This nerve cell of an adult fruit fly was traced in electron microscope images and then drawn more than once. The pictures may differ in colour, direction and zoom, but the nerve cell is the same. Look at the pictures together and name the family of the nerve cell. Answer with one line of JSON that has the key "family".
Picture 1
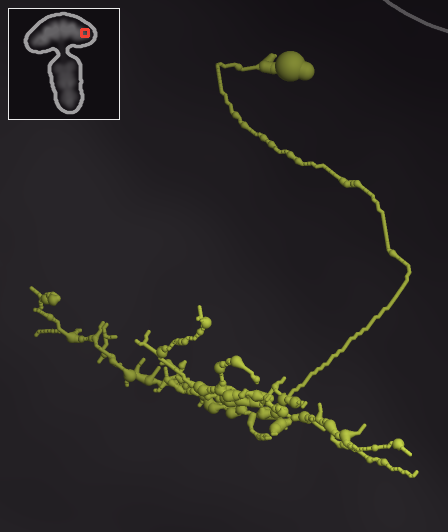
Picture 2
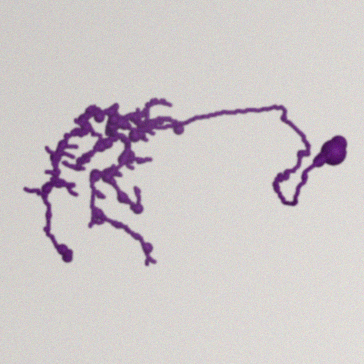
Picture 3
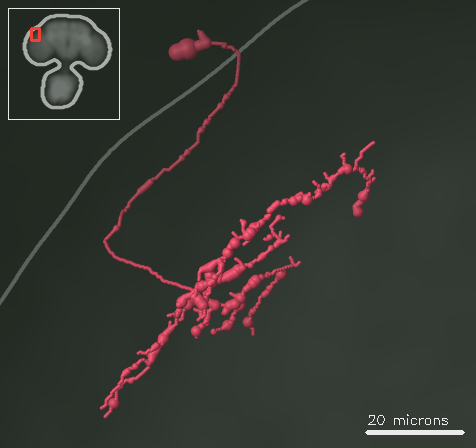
{"family": "Dm"}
